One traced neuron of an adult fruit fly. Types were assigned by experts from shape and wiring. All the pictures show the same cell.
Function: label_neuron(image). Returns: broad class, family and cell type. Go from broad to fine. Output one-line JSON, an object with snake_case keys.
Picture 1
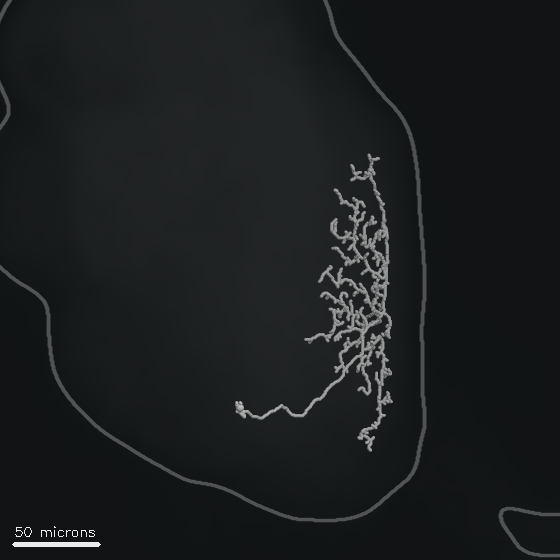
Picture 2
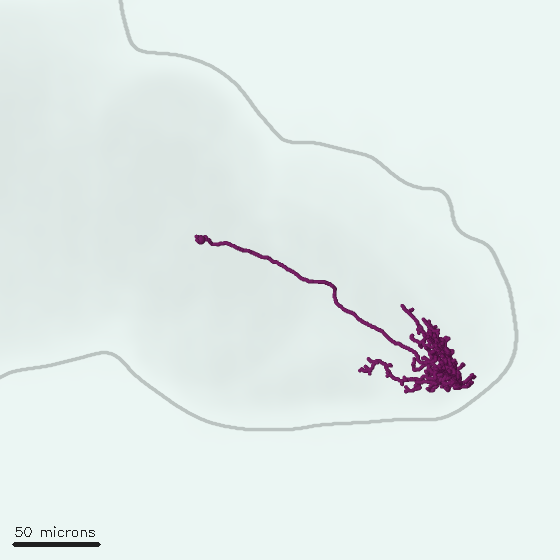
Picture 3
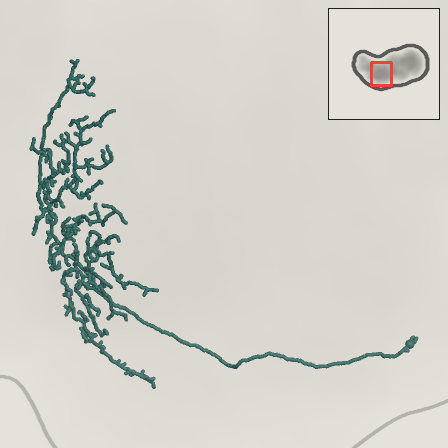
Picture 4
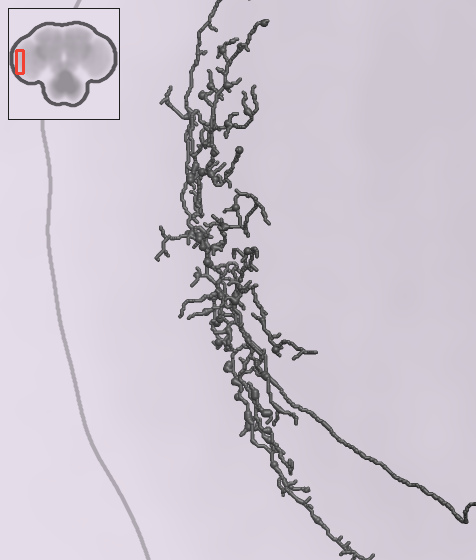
{"broad_class": "optic-lobe intrinsic neuron", "family": "Cm", "cell_type": "Cm11b"}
